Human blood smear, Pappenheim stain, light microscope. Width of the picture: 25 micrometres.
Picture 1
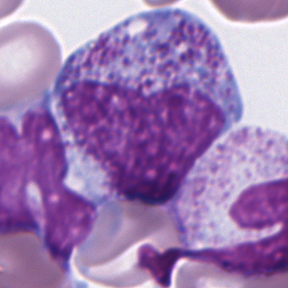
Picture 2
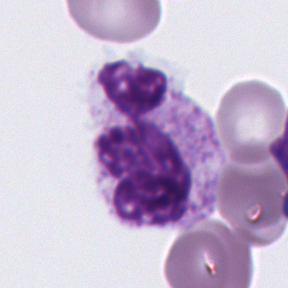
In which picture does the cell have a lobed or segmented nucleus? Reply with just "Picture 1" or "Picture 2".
Picture 2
